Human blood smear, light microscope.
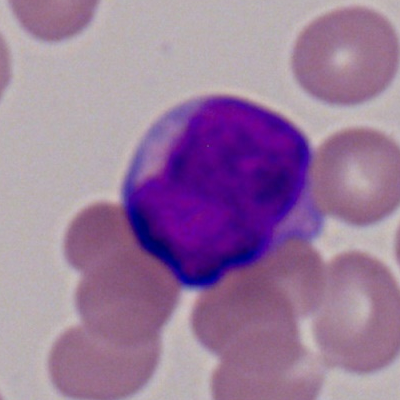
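Myeloblast; outline roughly rounded, slightly angular and uneven. Nucleus occupies most of cell. Chromatin deep purple, in darker and lighter patches. Cytoplasm a scant pale blue rim, widest at upper left.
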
